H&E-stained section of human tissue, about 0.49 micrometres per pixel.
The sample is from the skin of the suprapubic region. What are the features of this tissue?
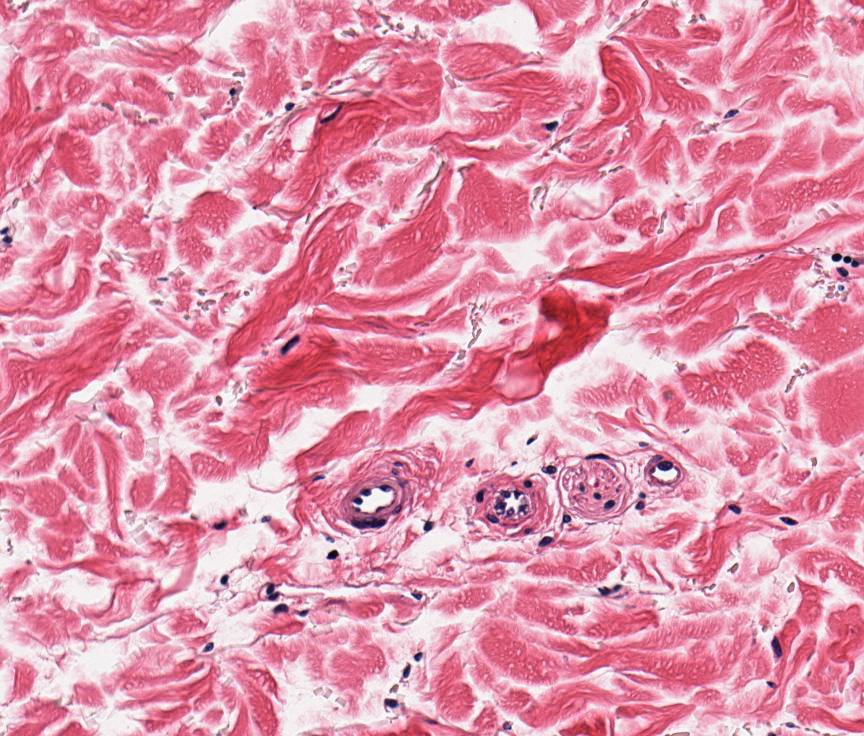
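Look first at the collagen: thick eosinophilic bundles fill the whole field and run in haphazard directions, some cut lengthwise and some in cross-section. Between them you'll find sparse nuclei, small and dark, mostly spindle-shaped. Now follow the row of vessels to its leftmost member, which has a thick concentric wall around a small lumen.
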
